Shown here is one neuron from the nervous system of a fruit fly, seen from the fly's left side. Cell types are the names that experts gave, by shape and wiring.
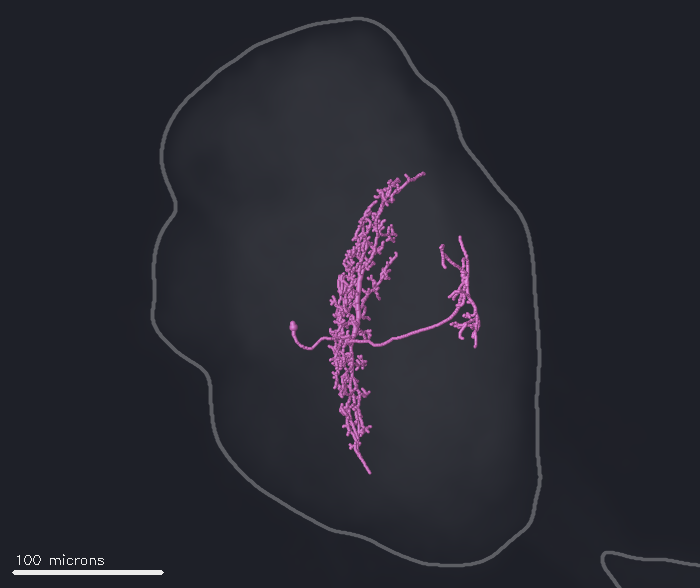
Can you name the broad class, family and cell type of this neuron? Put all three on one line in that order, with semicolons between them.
visual projection neuron; MeVP; MeVP9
